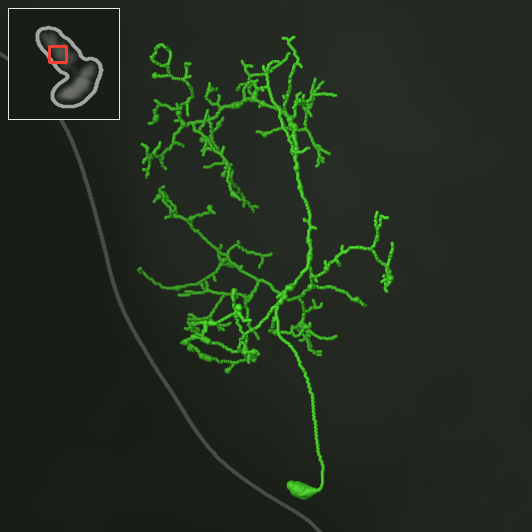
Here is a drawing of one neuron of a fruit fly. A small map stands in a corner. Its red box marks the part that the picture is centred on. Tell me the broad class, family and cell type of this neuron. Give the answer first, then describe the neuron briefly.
This is a nerve-cord intrinsic neuron. Its family is hemilineage 16B. It is of cell type IN16B077. It lies in the nerve cord. The cell body is at the bottom of the picture. Dozens of branch ends can be seen.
